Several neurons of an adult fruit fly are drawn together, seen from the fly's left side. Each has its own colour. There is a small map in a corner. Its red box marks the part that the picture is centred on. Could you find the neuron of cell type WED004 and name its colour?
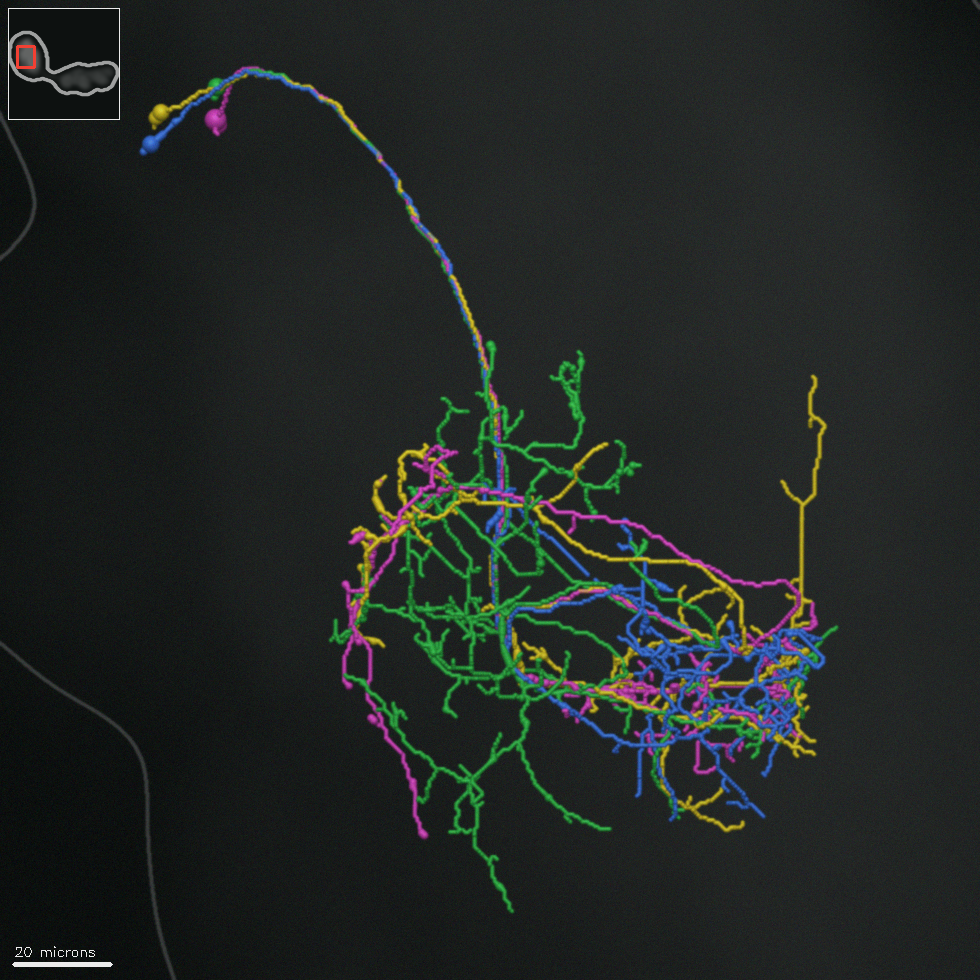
magenta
